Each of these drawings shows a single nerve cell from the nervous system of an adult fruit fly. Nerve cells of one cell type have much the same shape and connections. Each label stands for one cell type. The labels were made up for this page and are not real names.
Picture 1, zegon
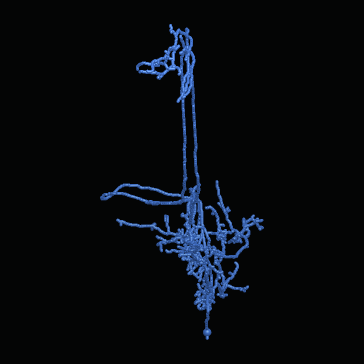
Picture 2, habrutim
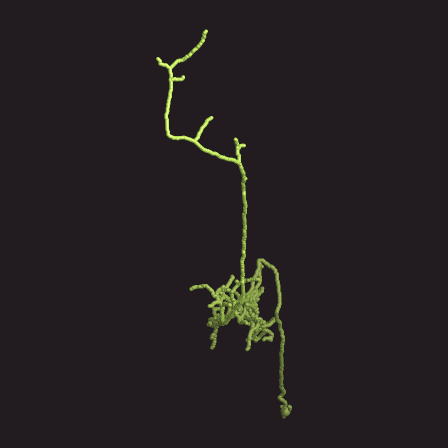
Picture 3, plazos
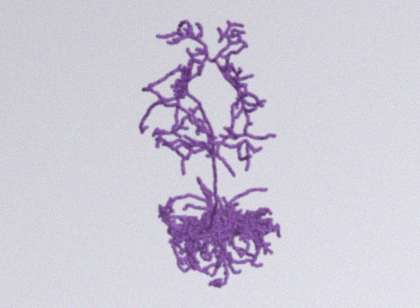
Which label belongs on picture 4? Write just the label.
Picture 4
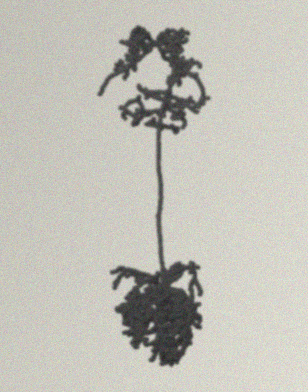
plazos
